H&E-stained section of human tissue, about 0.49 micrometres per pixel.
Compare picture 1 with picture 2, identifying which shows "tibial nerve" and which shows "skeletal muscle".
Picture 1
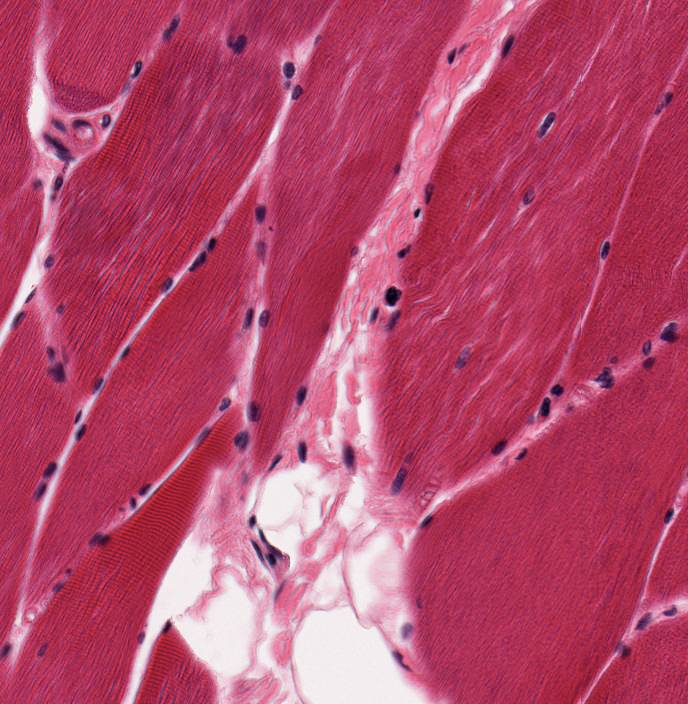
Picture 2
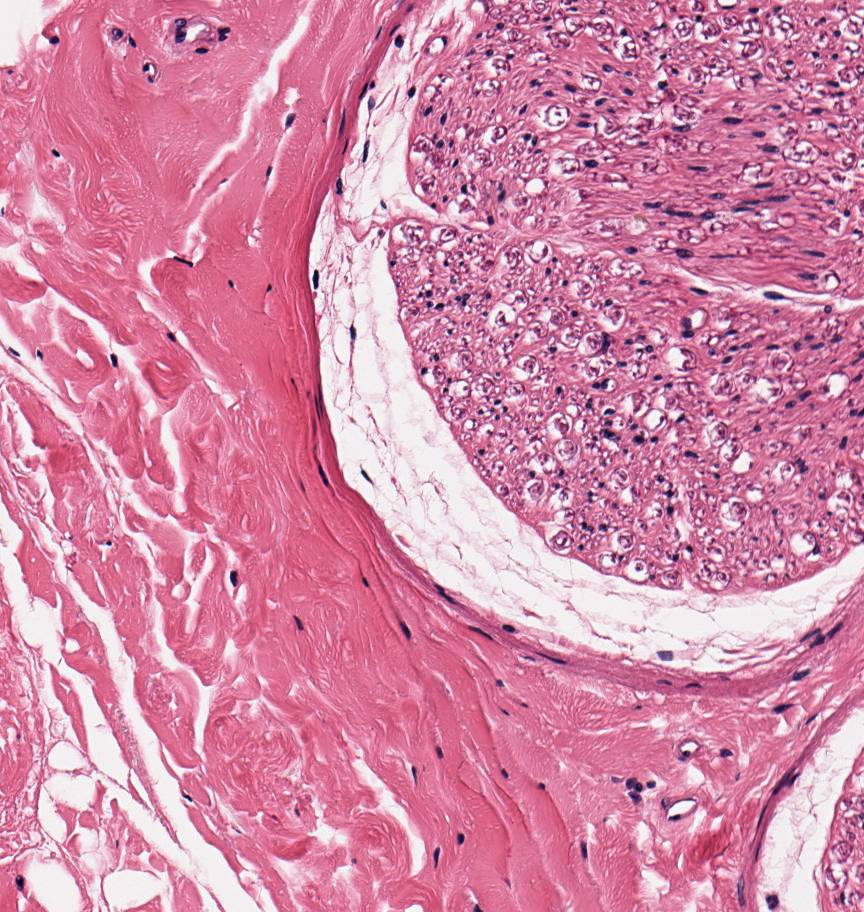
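That's skeletal muscle in picture 1 and tibial nerve in picture 2. In the muscle you can make out fine transverse cross-striations in the fibres, best at the lower left. The nuclei are dark and elongated, lying along the fibres just under their borders rather than in the middle. The nerve picture is mostly one big rounded fascicle in the upper right, with dense collagenous tissue to its left and below, and the edge of a second fascicle in the lower right corner. Most fibres there are cut across, each a small pink central dot inside a clear ring, though a band near the top runs lengthwise with elongated dark nuclei.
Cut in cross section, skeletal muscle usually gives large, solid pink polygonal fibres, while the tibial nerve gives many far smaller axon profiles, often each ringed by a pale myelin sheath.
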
